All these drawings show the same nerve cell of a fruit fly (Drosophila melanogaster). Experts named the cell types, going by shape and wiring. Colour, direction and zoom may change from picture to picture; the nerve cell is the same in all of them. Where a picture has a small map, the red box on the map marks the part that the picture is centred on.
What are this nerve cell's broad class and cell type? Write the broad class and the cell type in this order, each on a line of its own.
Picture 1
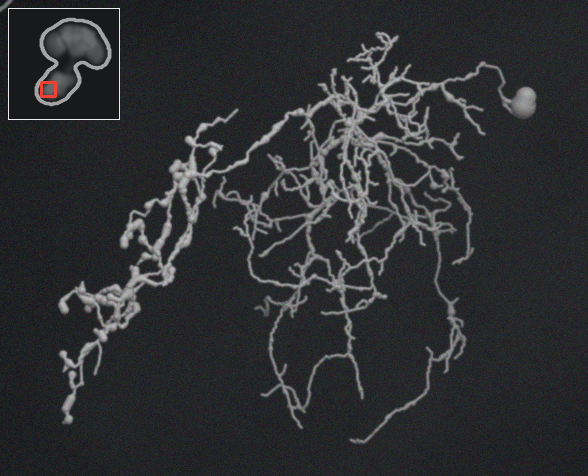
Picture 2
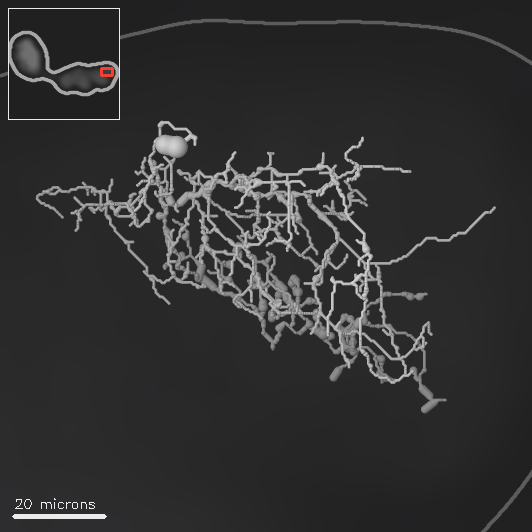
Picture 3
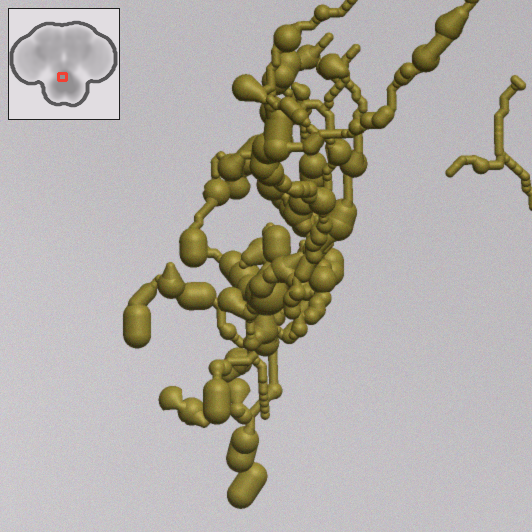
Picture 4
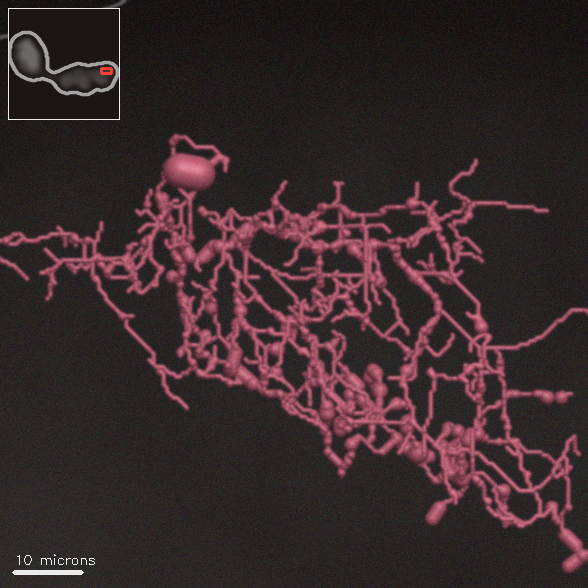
nerve-cord intrinsic neuron
INXXX353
